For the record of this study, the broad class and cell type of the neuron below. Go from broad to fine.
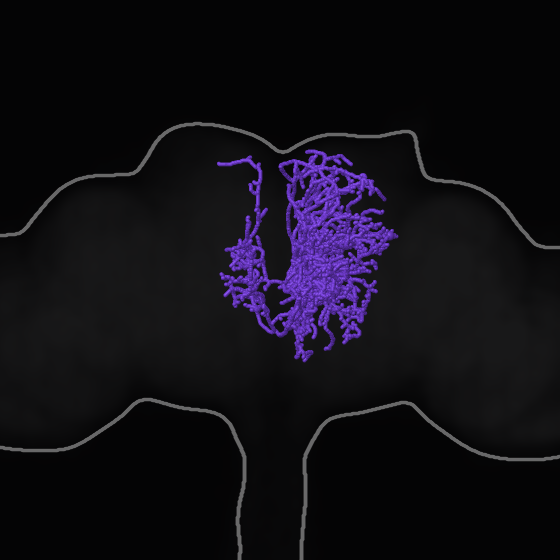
central-brain intrinsic neuron; VES092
